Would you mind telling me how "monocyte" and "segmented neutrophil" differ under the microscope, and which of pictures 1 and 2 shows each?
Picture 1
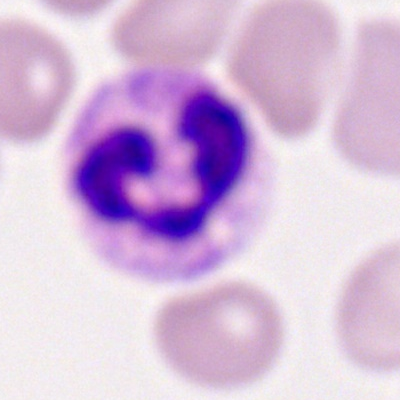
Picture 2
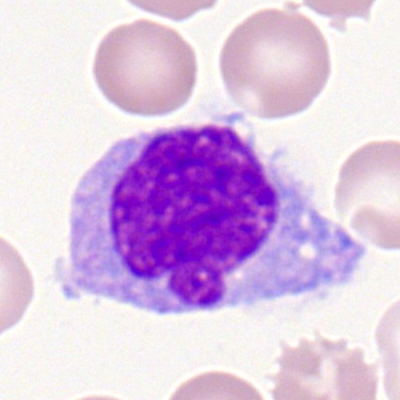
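In picture 1 is a segmented neutrophil; in picture 2, a monocyte. The neutrophil's outline is smooth and round, the monocyte's irregular. In the segmented neutrophil, nuclear lobes curve around a pale central area of cytoplasm.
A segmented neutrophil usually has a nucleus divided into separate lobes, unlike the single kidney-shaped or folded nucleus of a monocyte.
Its chromatin is dark purple and dense, while the monocyte's is coarse and clumped, with paler patches between darker masses. Cytoplasm is plentiful and pale pinkish-lilac in the neutrophil, abundant and pale grey-blue in the monocyte.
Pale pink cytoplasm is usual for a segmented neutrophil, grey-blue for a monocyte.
The neutrophil has no large orange-red granules; the monocyte has a few small clear vacuoles to the right of its nucleus.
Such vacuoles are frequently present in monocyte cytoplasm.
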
